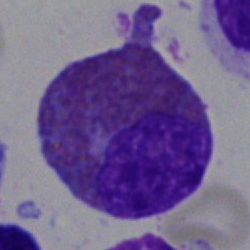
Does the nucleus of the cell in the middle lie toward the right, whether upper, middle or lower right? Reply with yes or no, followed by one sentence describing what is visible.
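Yes. The nucleus sits off-centre, towards the lower right of the cell.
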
